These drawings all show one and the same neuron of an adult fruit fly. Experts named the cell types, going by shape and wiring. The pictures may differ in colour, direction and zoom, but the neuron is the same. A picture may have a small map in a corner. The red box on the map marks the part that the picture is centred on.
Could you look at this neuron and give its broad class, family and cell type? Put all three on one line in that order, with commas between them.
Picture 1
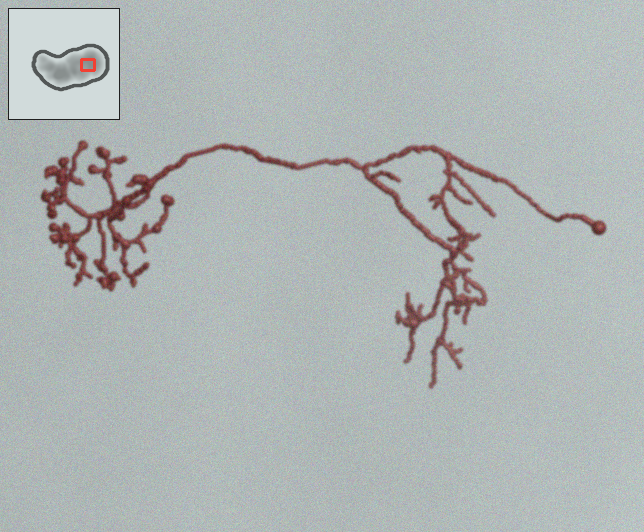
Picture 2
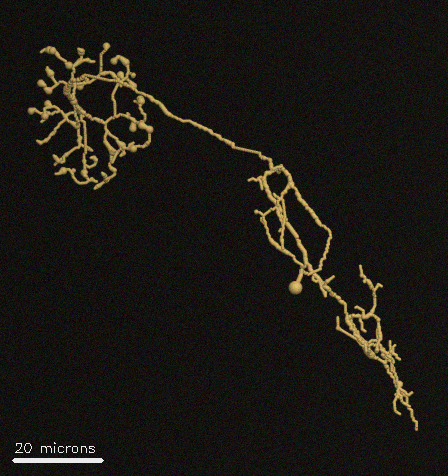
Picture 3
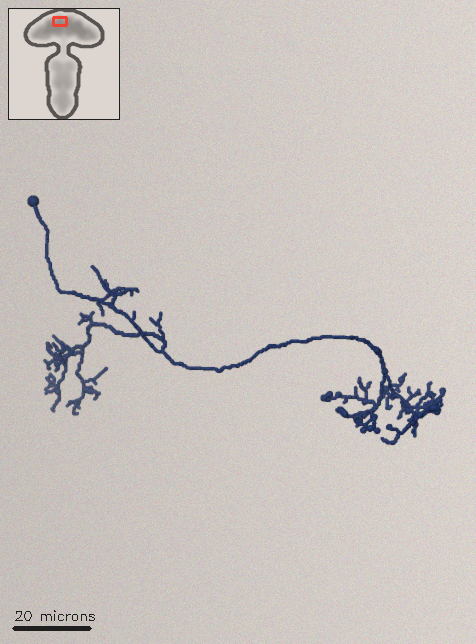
central-brain intrinsic neuron, hemilineage EBa1, ER1_a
